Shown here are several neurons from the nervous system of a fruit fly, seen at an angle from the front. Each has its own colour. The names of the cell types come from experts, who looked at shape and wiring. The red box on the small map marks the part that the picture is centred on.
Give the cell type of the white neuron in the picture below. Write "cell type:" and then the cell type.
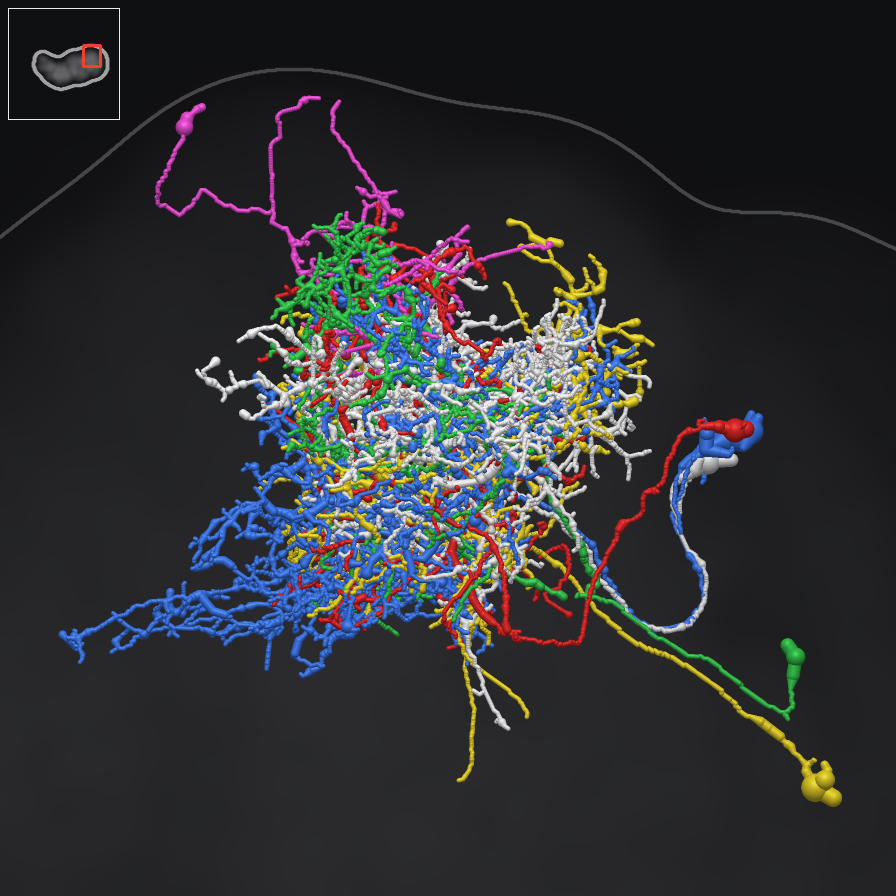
cell type: SLP057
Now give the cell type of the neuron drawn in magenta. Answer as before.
cell type: SLP289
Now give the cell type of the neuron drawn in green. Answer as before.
cell type: LHAV2o1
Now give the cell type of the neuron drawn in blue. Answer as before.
cell type: SLP056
